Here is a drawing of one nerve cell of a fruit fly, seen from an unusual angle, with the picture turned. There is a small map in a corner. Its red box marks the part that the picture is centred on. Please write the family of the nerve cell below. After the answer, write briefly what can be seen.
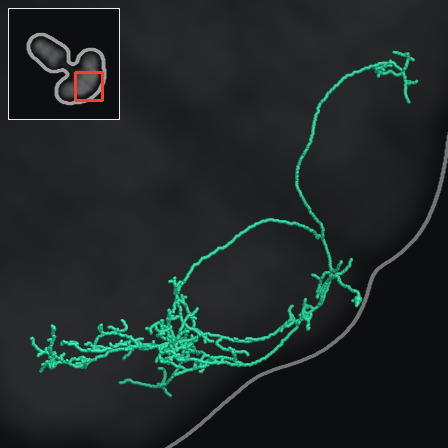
Its family is hemilineage SMPad1. This is a central-brain intrinsic neuron. It lies in the brain. The picture shows dozens of branch ends.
